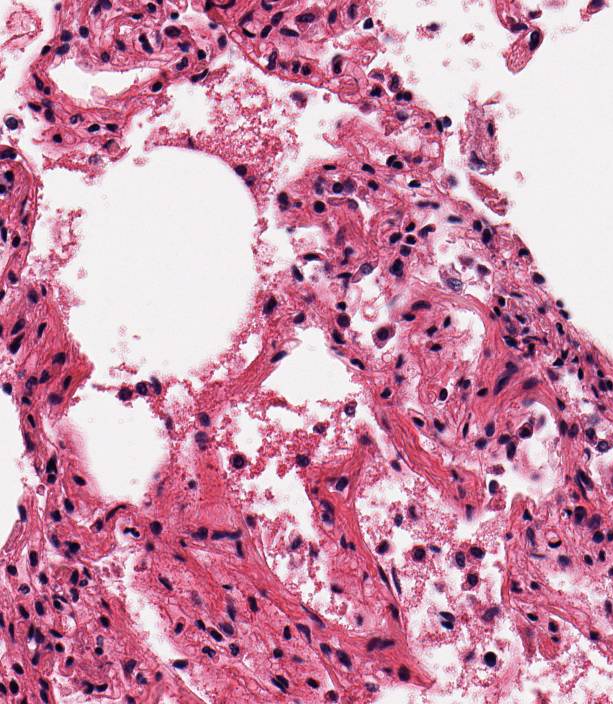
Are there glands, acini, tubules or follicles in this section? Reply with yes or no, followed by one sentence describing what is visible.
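No. No epithelial lining or glands are present anywhere in the field.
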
